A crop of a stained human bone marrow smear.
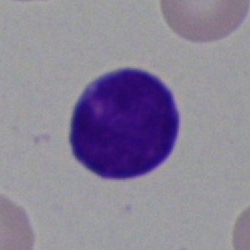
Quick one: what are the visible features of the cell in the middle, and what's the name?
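Let me start at the edge: it runs smooth, without any projections. Inside, the nucleus takes up nearly all of the cell. The cytoplasm looks scant; I see no broad rim of it around the nucleus. The chromatin is dense and stains dark purple. This cell is a blast.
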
